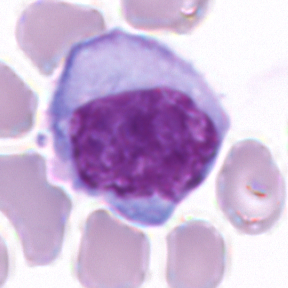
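Plasma cell in a stained blood smear. Its outline looks angular, made of straight stretches of edge rather than one smooth curve. The cytoplasm is plentiful, and I see its broadest band lying above the nucleus. The nucleus sits low in the cell, not at its centre, and I find no vacuoles in the cytoplasm.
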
